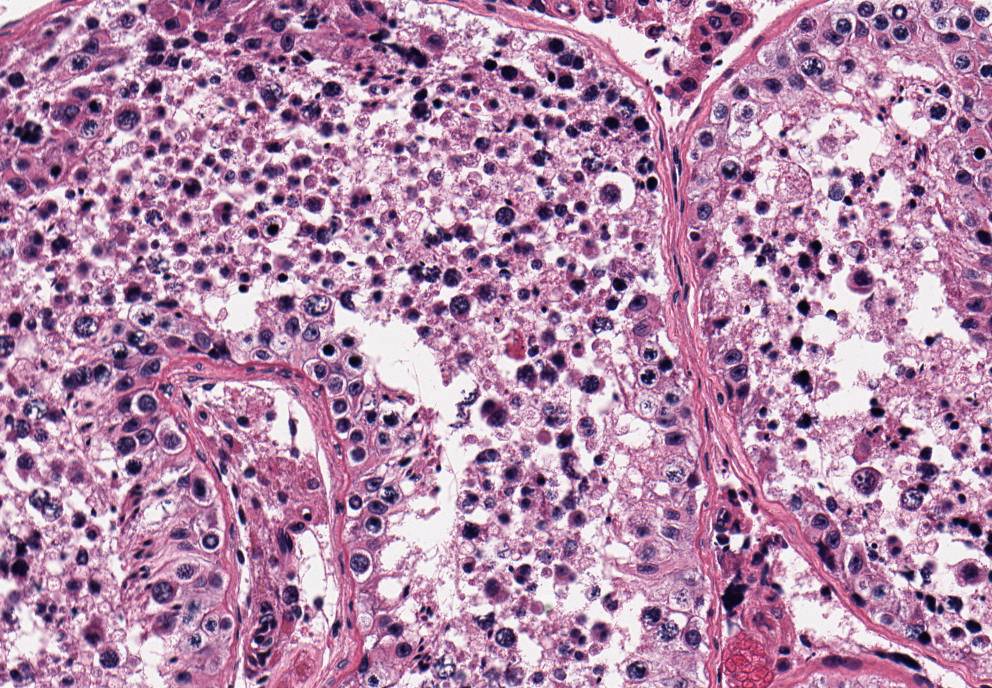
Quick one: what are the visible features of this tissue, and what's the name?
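I see parts of several rounded tubules, thin pink fibrous bands between them. Loosely cohesive cells pack them, leaving small irregular clear spaces, not an open lumen. Small cells with dark, round, condensed nuclei scatter throughout. Thin eosinophilic walls hold flattened, elongated nuclei. This is testis.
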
